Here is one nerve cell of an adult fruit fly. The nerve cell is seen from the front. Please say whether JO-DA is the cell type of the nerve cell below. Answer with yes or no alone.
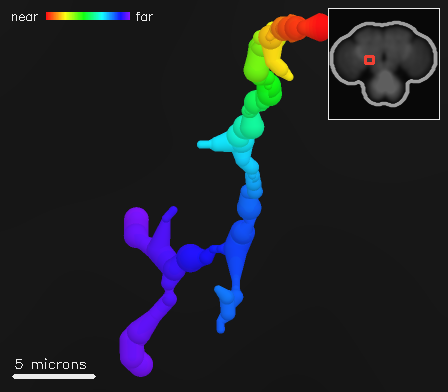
no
